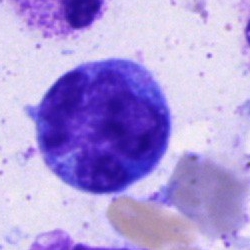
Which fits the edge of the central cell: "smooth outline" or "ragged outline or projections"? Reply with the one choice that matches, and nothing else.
Ragged outline or projections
